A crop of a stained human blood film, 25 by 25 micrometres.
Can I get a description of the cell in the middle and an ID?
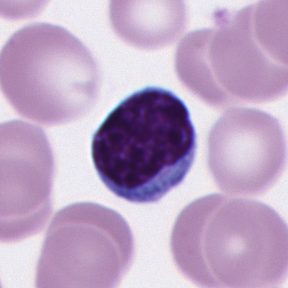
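The cell has a smooth, rounded outline without surface projections and is about 10 micrometres across. Its nucleus, about 9 by 8 micrometres, is round to slightly oval and not lobed. The chromatin is dark purple and coarsely clumped. Pale blue cytoplasm forms a narrow crescent along the lower right edge. The cell is a typical lymphocyte.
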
